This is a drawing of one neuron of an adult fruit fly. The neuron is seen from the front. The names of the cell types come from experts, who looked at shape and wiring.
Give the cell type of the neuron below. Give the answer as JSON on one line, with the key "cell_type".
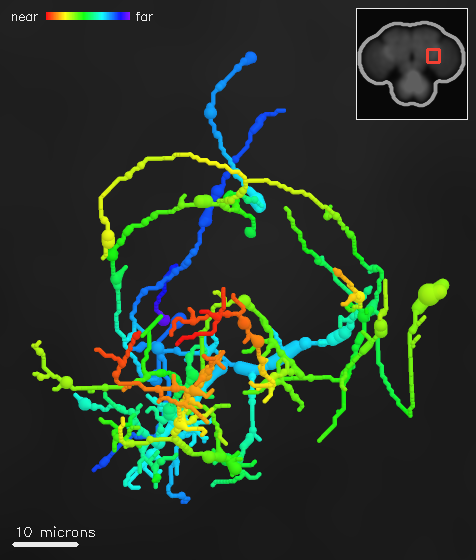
{"cell_type": "CB0926"}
